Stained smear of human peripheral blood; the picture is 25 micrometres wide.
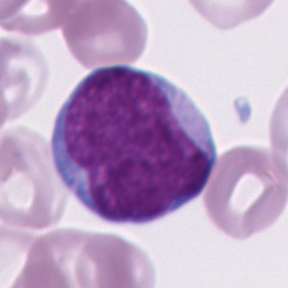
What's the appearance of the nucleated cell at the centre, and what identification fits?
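Starting with the outline, I see it is round and smooth. There is a shallow notch in the lower left edge of the nucleus. The chromatin looks fine and evenly spread, and I can find no coarse dark clumps in it. Nor do I see any vacuoles in the cytoplasm. So this cell is a myeloblast.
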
